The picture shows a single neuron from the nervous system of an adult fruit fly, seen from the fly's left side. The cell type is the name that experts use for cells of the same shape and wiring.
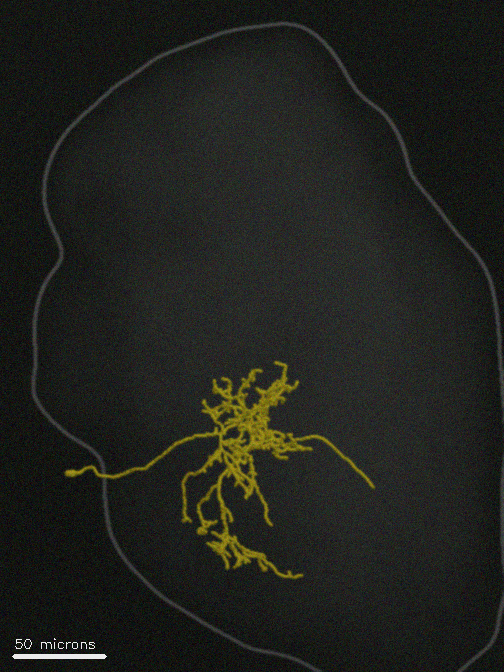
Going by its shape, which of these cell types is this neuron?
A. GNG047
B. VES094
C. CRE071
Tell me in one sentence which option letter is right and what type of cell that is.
The cell type VES094, option B, is that of the neuron.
